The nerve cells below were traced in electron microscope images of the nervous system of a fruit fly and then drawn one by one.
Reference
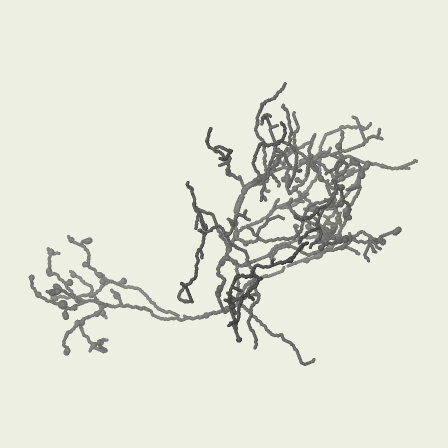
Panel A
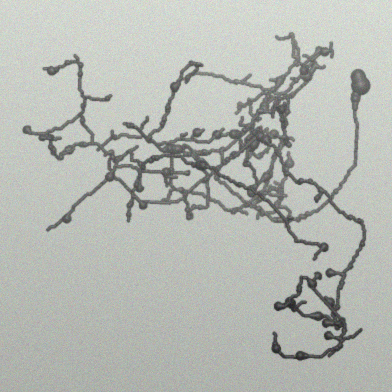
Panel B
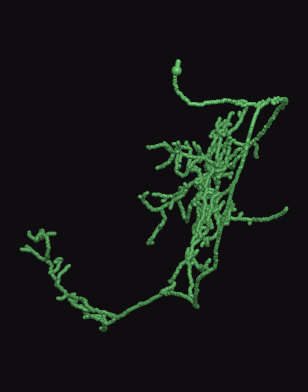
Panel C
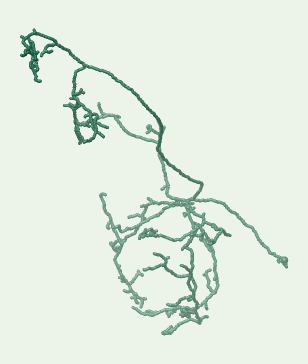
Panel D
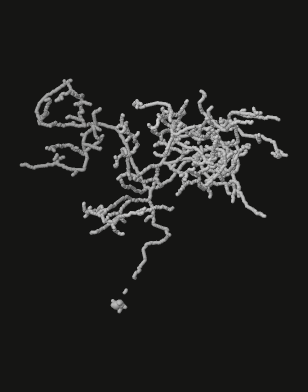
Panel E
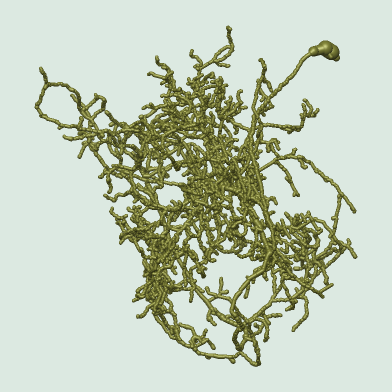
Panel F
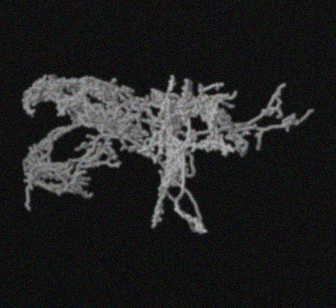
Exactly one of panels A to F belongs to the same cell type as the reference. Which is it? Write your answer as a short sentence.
Panel D is of the same cell type.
